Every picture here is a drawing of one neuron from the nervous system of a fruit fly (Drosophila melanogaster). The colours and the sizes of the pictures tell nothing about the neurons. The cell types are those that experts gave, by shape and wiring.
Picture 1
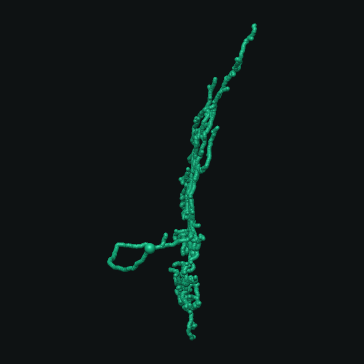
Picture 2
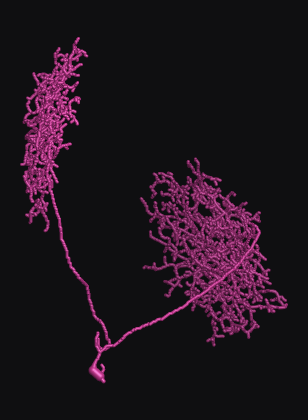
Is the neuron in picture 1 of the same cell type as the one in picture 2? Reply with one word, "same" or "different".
different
